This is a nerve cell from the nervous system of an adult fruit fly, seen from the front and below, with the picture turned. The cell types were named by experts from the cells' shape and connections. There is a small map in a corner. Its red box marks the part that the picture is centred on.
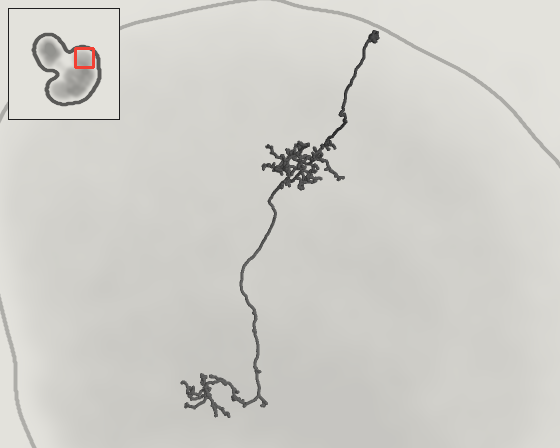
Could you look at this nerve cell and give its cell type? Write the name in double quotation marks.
"Tm40"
